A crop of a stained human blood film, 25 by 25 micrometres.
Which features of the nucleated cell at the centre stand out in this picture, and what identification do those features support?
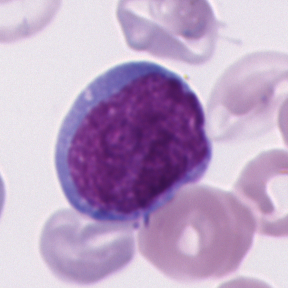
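Oval and smooth in outline, the cell has its nucleus placed off-centre toward the right side. The cytoplasmic rim is broadest on the left and contains no visible granules. The name is myeloblast.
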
